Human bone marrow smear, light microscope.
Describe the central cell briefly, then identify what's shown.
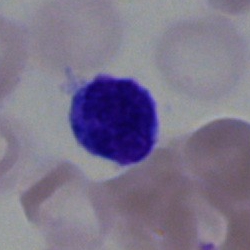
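Roughly round in outline, this cell has a nucleus that occupies nearly all of it. The chromatin is dense, dark purple and coarsely clumped. A faint pale wisp extends from the upper-left edge of the cell. The cell is a lymphocyte.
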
